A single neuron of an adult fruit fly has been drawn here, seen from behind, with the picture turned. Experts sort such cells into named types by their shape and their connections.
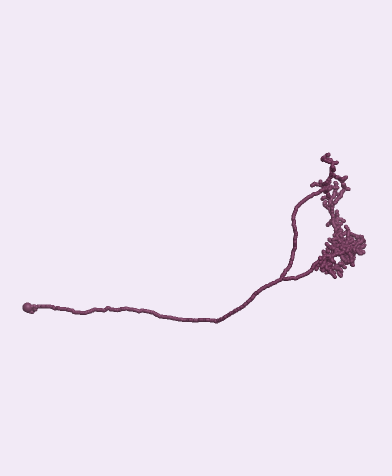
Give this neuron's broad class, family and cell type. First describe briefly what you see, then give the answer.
In this view it is wider than it is tall. This is a central-brain intrinsic neuron. The family is hemilineage DM1_antero_ventral. Its cell type is SAD078.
